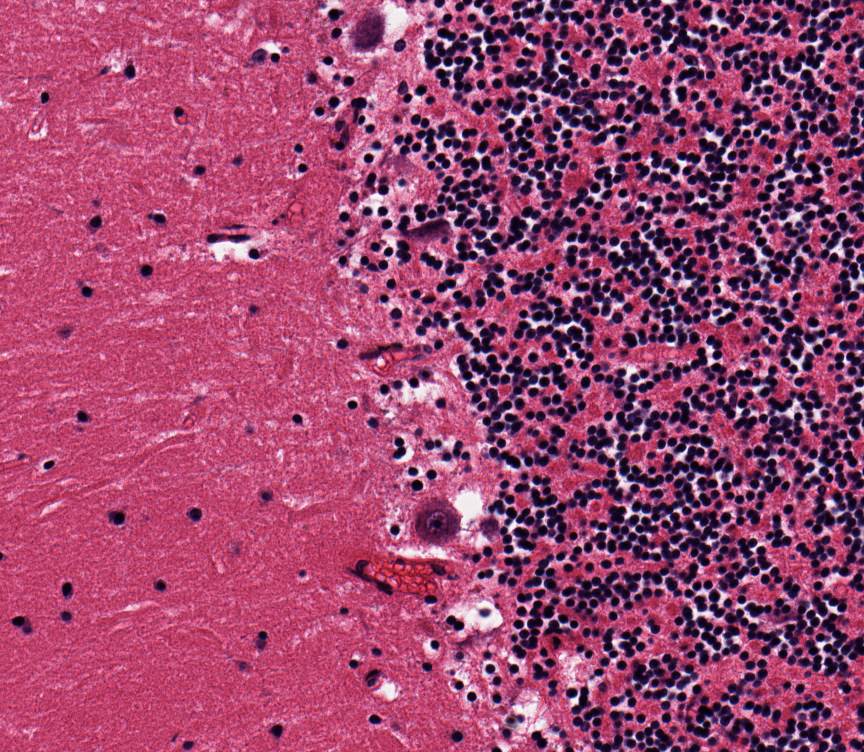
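Cerebellum, haematoxylin and eosin. Looking across, the field divides into two layers along a border that runs from top to bottom just left of centre. On the left, a pale pink, finely fibrillar neuropil holds only scattered small dark nuclei. On the right, small round dark-staining nuclei with very little visible cytoplasm are crowded together, and between them lie small irregular pink patches without cells.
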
